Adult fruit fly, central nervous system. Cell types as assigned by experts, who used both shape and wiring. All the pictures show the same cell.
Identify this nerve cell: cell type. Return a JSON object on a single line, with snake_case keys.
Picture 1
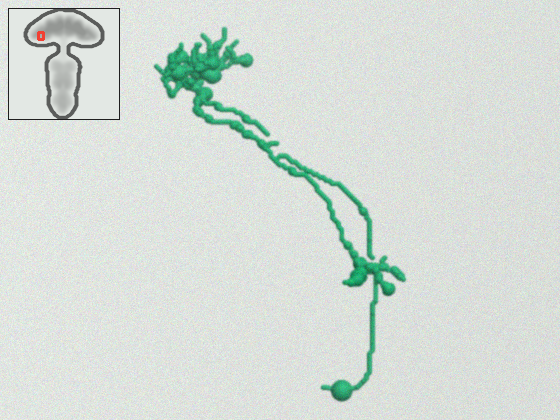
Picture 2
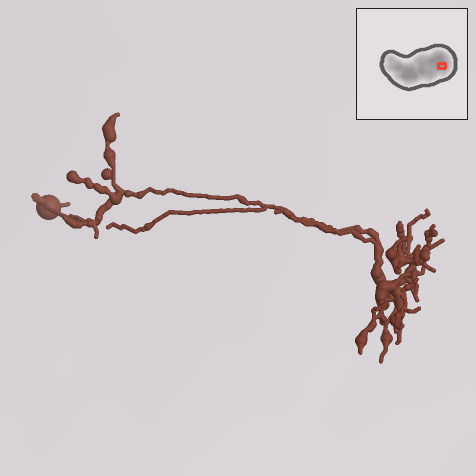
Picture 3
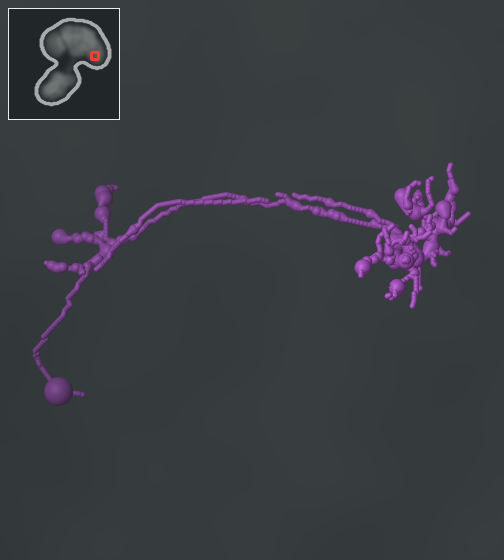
{"cell_type": "T4b"}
